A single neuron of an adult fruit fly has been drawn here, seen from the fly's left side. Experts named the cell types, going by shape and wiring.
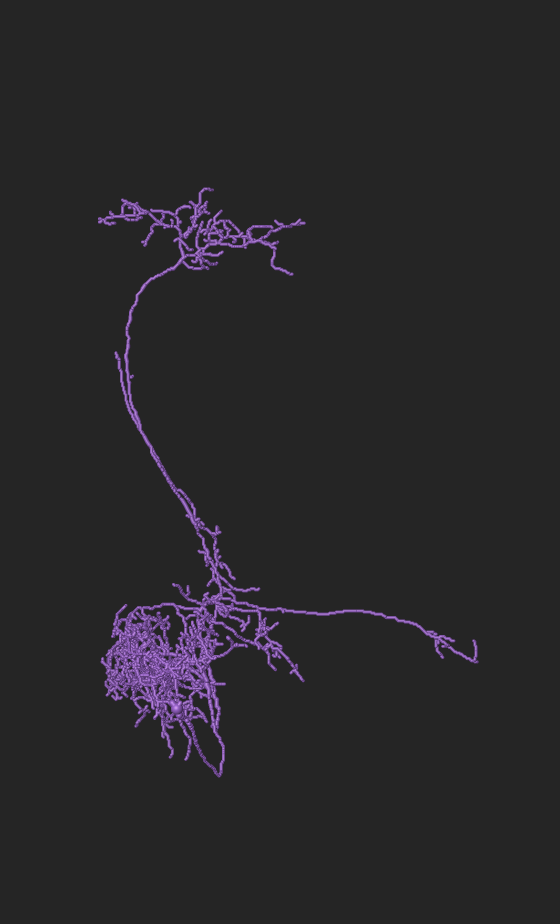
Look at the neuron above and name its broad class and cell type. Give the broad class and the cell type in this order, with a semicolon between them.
central-brain intrinsic neuron; GNG540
